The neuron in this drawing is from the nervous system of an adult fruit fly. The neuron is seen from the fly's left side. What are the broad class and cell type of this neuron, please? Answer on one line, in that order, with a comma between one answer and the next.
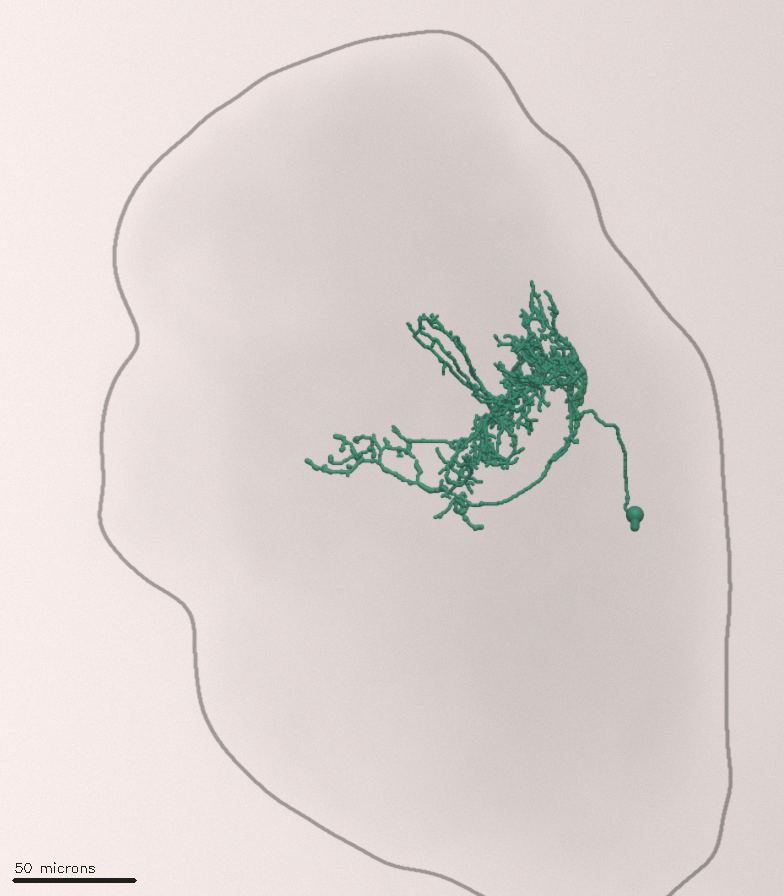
central-brain intrinsic neuron, CB0431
